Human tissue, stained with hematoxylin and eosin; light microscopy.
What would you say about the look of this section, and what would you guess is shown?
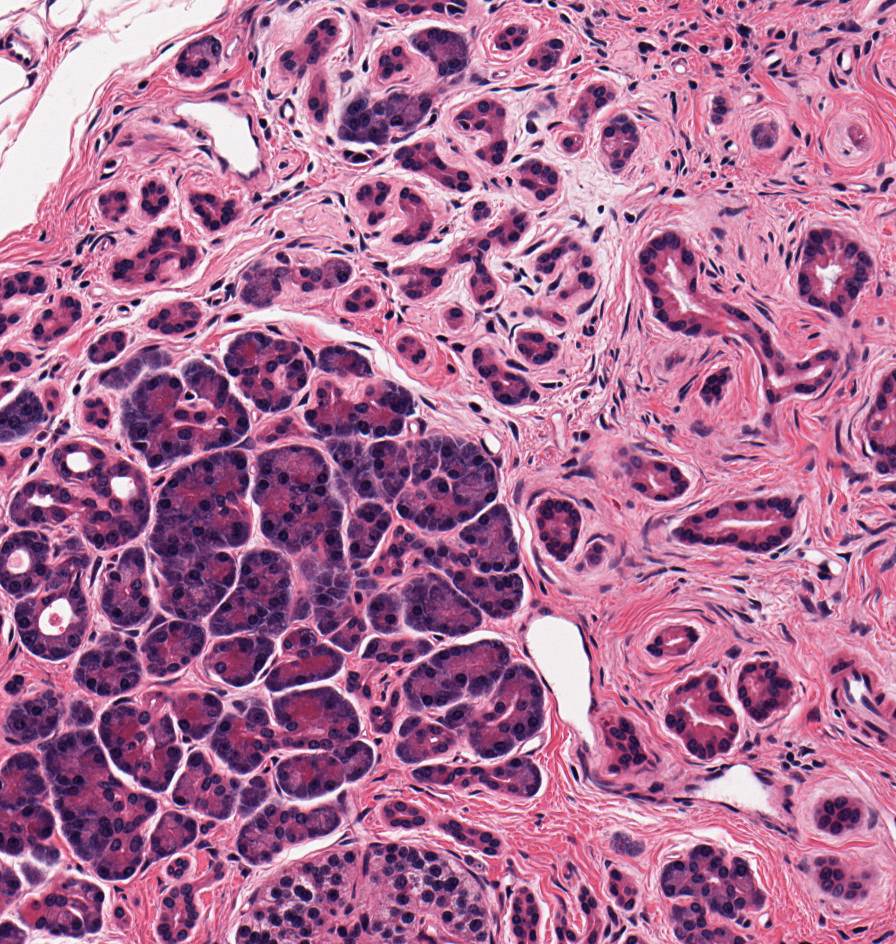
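On the left and lower left, a large lobule of acini is tightly packed. Look at those acinar cells: their cytoplasm stains deep purple, and round nuclei sit toward the base. The right half holds scattered small ducts in fibrous tissue, lined by a single layer of cuboidal to low columnar cells around small open lumens. Several are wrapped in concentric rings of pink collagen. This is pancreas.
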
